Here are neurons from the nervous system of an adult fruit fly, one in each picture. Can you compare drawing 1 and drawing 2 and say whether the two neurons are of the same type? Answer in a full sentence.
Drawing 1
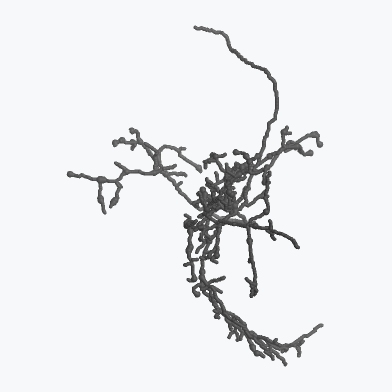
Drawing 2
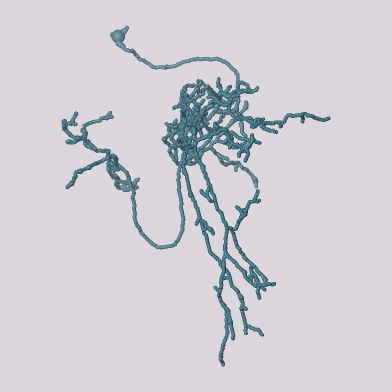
They are of the same cell type.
